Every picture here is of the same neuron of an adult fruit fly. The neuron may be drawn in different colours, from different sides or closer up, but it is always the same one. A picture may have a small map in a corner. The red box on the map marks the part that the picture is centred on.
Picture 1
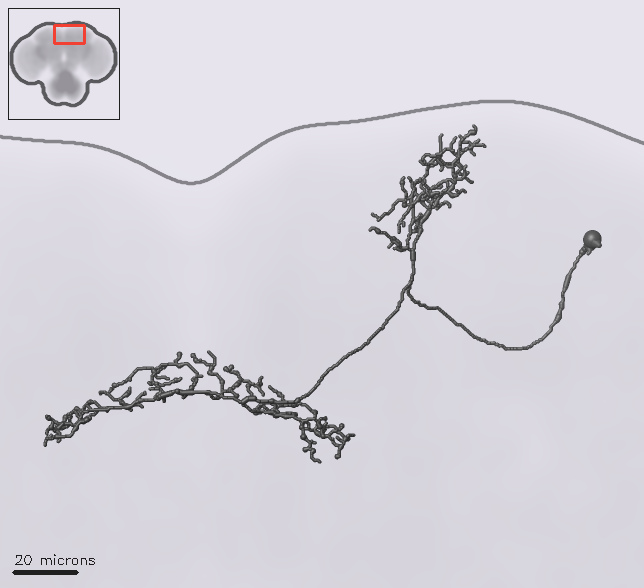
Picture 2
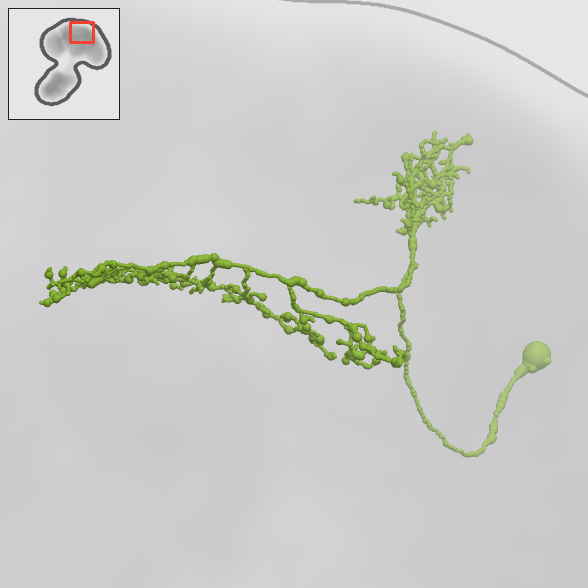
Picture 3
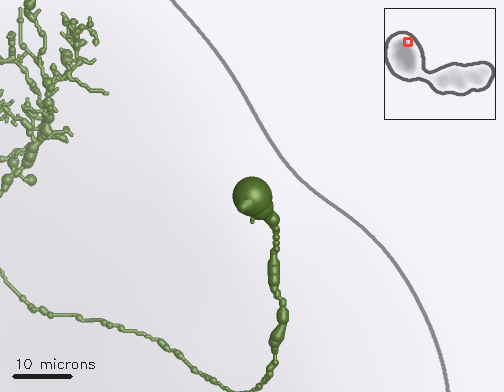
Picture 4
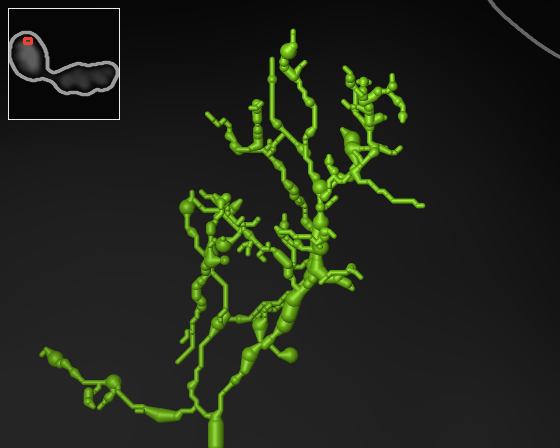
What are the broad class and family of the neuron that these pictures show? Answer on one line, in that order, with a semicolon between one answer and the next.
central-brain intrinsic neuron; hemilineage DL1_dorsal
